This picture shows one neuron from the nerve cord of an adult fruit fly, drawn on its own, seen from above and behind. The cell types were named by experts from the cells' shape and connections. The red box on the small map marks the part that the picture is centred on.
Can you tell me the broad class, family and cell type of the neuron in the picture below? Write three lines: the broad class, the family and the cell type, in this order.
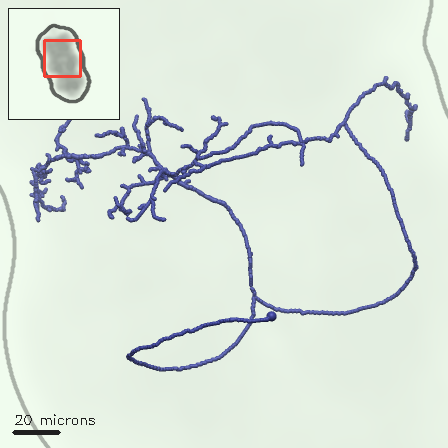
nerve-cord intrinsic neuron
hemilineage 19B
IN19B086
